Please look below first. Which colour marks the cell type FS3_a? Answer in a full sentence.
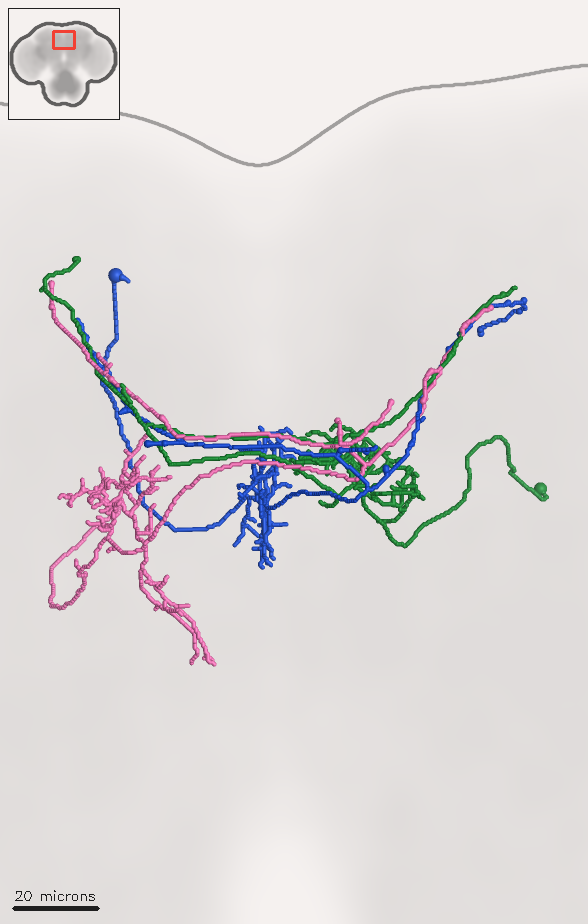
The colour is pink.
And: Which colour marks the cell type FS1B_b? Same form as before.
The colour is blue.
